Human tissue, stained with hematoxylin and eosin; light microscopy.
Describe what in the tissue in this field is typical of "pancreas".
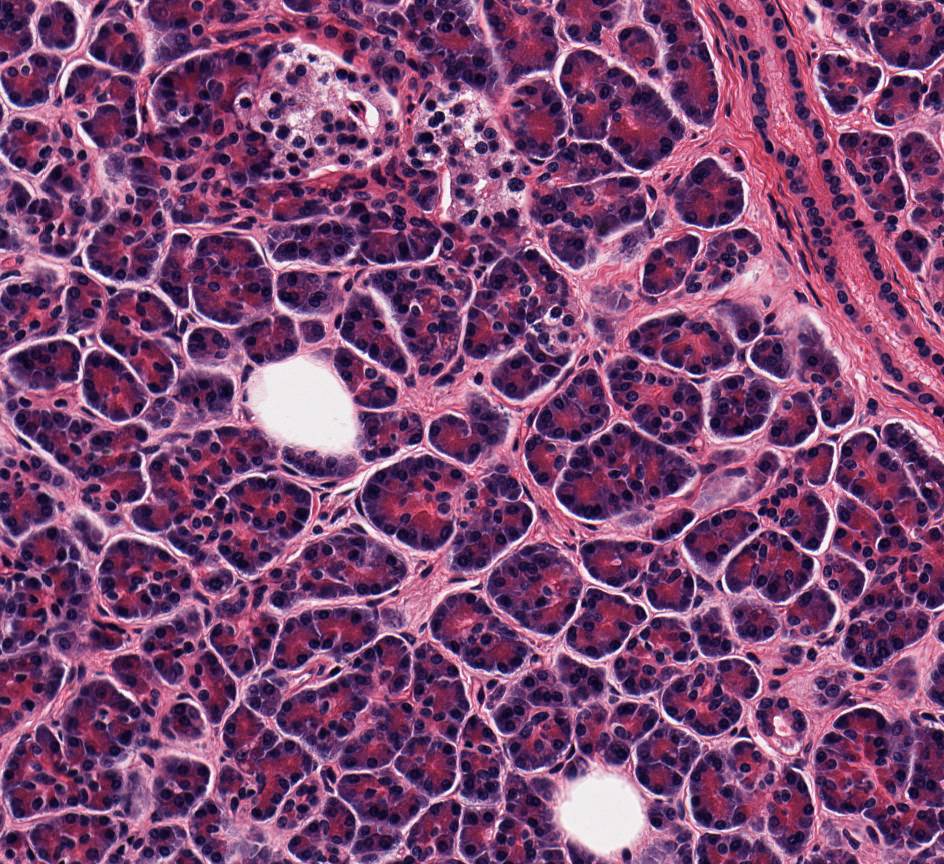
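This is pancreas, and the acini go with it: closely packed and rounded, they fill nearly the whole field, with thin pink septa between them.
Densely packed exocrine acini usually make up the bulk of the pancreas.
In each acinus, the acinar cells have deep red-pink granular cytoplasm toward the centre, and their round dark nuclei sit at the outer, basal edge. A band of pink fibrous tissue with elongated nuclei also runs diagonally down the upper right of the field.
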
